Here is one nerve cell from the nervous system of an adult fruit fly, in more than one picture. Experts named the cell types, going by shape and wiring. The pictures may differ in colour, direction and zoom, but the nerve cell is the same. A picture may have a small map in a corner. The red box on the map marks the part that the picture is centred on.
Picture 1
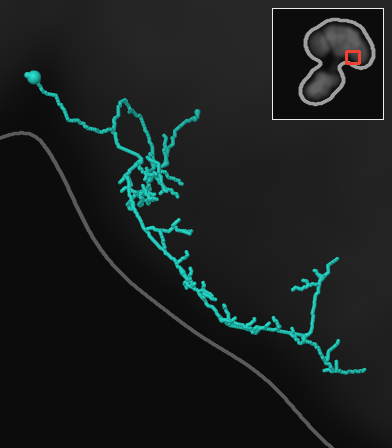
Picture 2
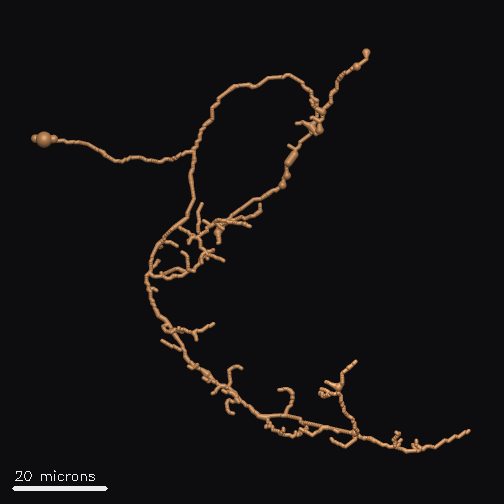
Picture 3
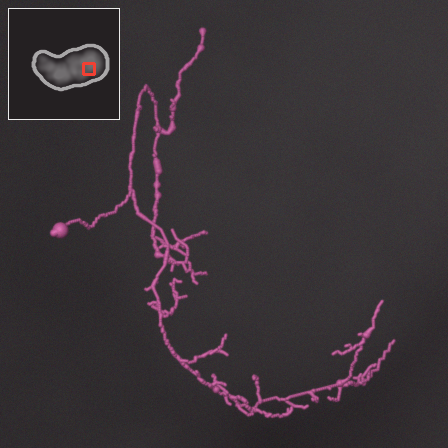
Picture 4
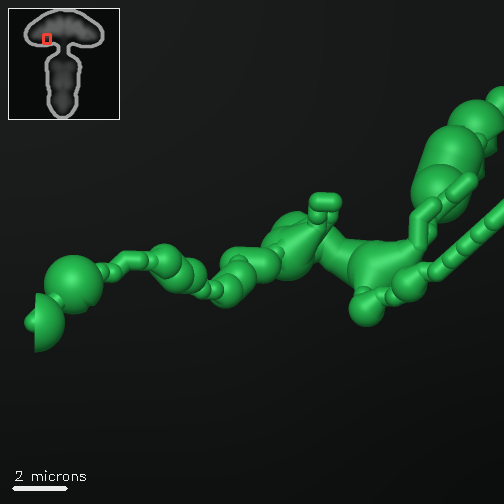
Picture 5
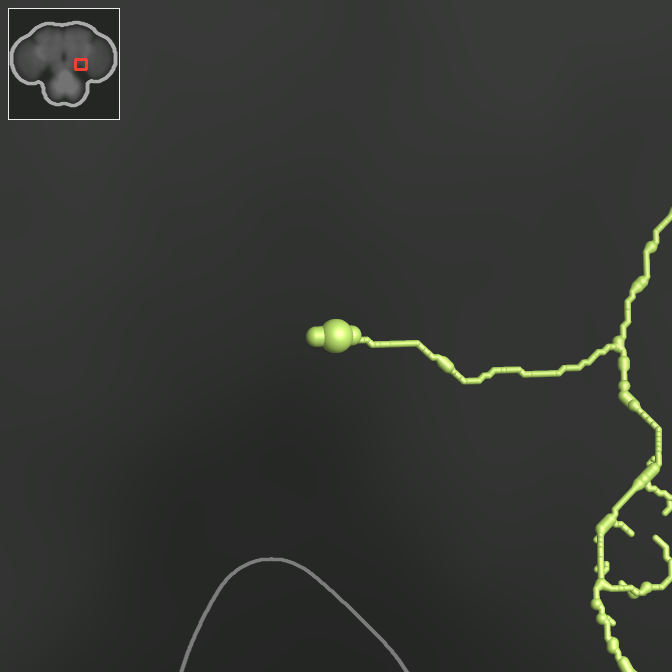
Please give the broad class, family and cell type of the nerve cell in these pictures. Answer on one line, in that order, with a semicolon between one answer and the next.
optic-lobe intrinsic neuron; LPi; LPi14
